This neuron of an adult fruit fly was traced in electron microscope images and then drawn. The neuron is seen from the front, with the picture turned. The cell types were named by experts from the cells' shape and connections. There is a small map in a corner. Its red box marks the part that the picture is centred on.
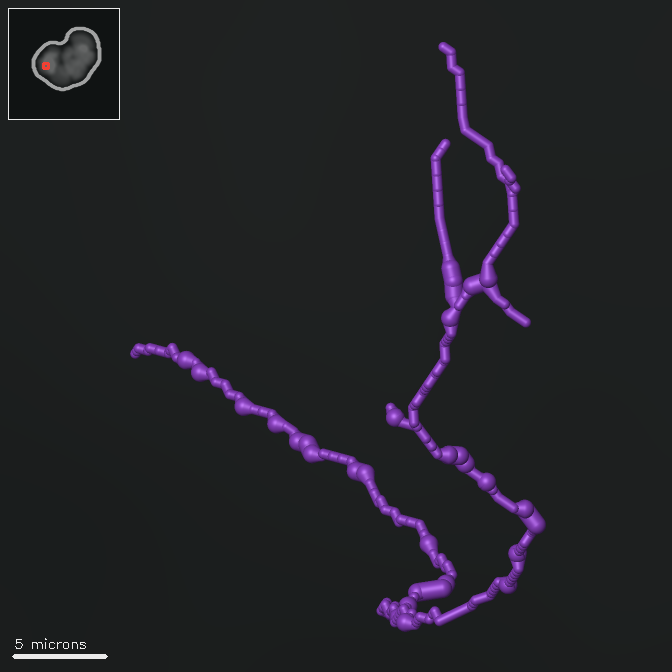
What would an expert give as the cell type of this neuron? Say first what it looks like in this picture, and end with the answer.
No cell body is drawn. By the scale bar it is about 30 microns tall in this view. It has a dozen or fewer branch ends. This is a sensory neuron entering the nerve cord. The cell type is SNta37.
